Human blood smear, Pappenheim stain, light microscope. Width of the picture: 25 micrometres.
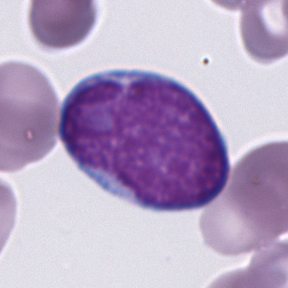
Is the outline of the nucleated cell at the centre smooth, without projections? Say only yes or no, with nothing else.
Yes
